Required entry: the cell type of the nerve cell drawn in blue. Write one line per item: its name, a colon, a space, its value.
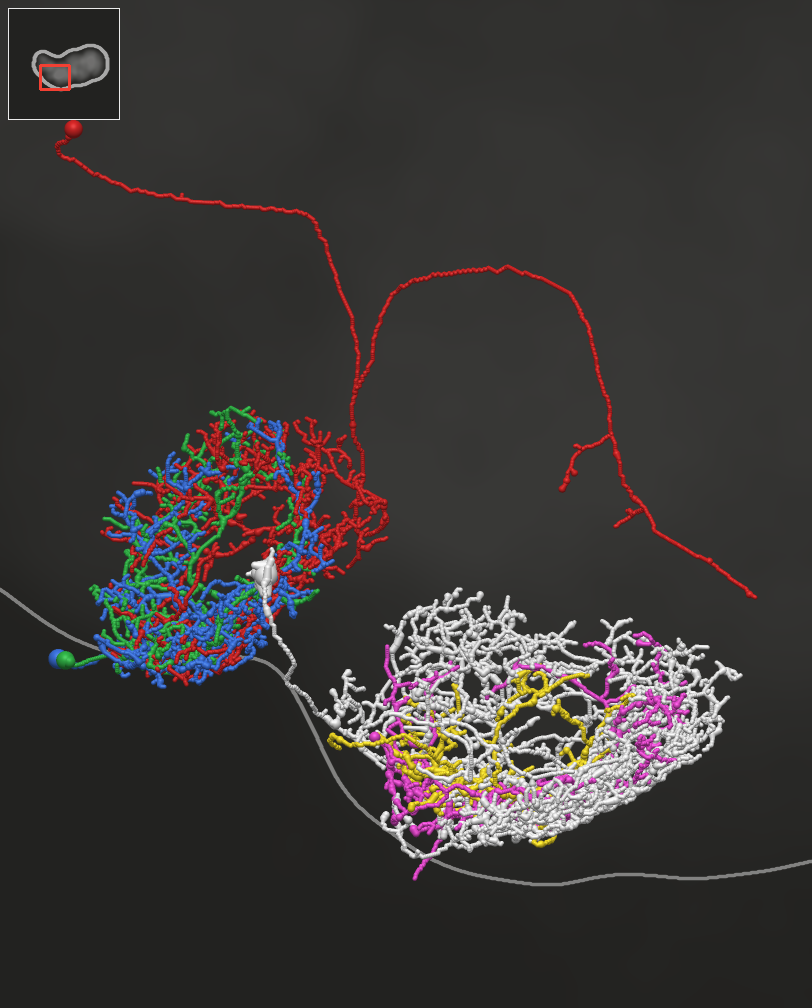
cell type: IN01B023_c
